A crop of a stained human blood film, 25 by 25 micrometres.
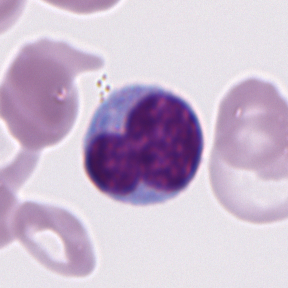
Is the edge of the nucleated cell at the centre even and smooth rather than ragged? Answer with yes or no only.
Yes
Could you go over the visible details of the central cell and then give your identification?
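The chromatin is dark purple and coarsely clumped. Around it, the cytoplasm is pale blue, with no visible granules and no vacuoles. This is a typical lymphocyte.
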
